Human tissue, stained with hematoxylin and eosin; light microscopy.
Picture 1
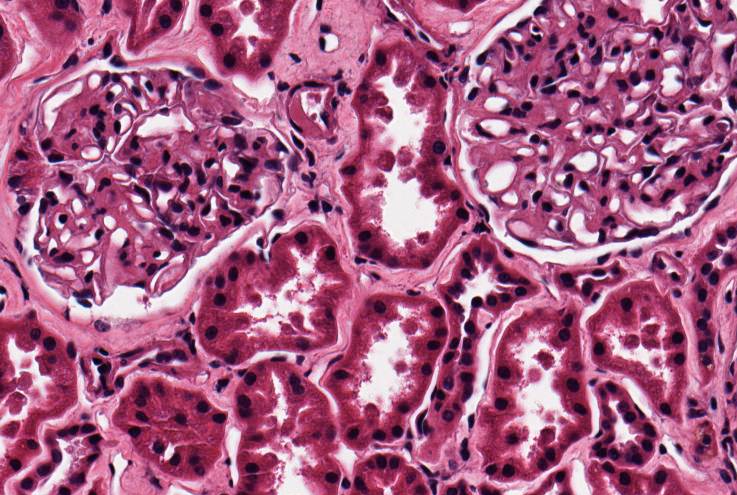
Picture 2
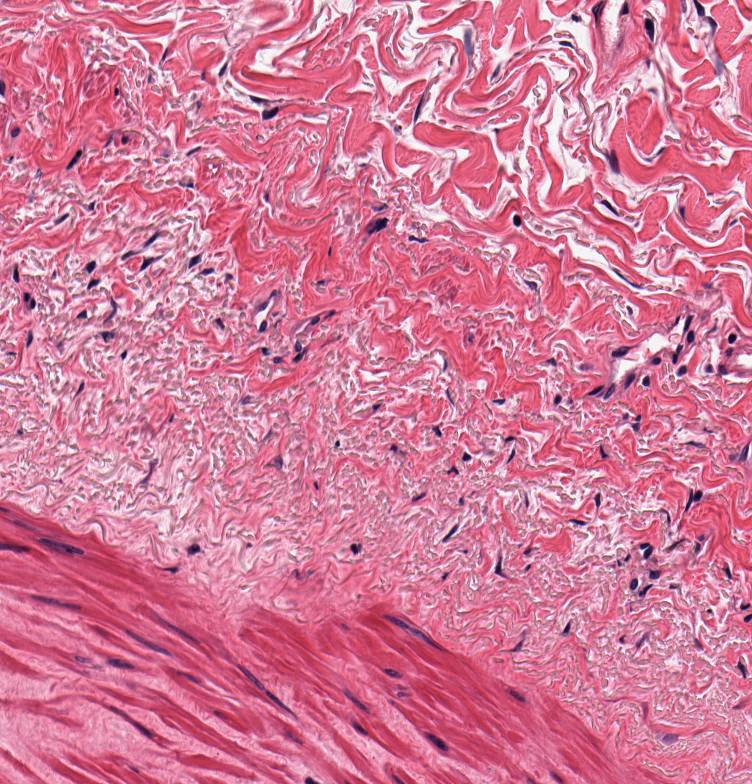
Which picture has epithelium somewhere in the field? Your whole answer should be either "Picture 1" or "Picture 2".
Picture 1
